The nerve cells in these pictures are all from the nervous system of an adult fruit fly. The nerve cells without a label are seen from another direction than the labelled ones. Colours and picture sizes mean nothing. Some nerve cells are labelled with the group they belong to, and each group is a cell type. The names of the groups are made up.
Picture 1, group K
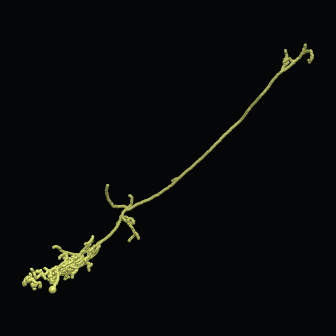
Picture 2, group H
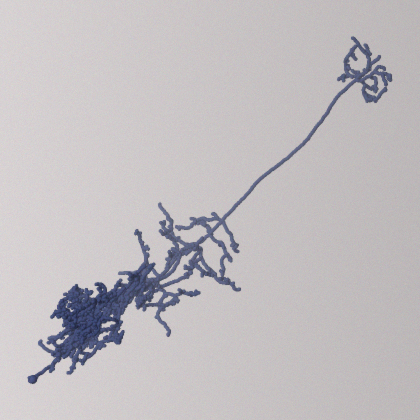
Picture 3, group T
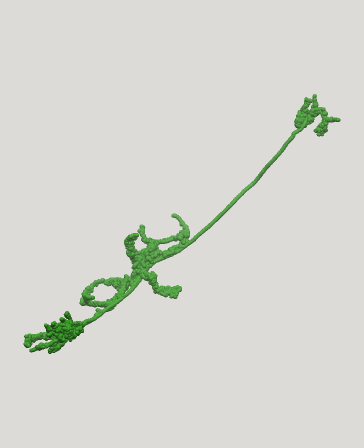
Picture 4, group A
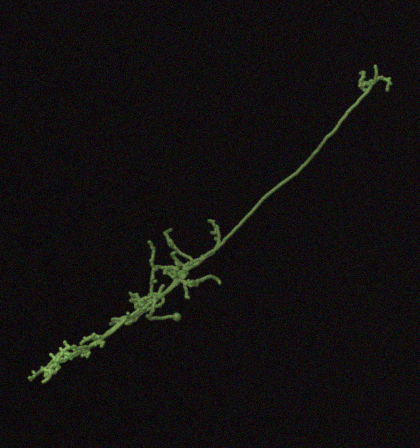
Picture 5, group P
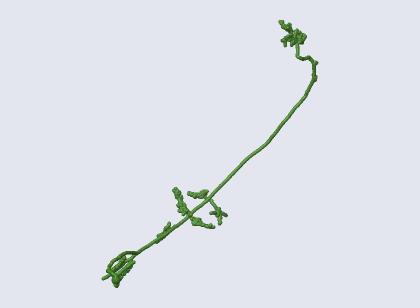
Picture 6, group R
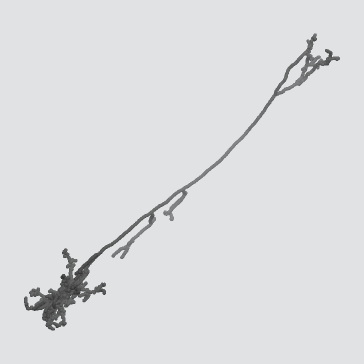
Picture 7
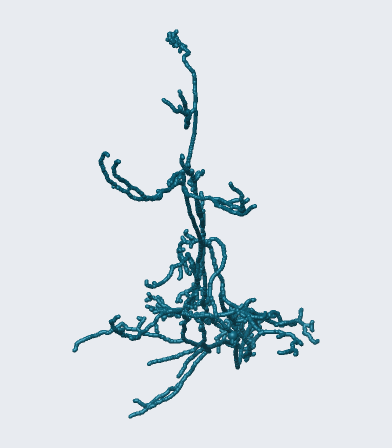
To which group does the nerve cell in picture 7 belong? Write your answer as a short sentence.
It belongs to group A.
